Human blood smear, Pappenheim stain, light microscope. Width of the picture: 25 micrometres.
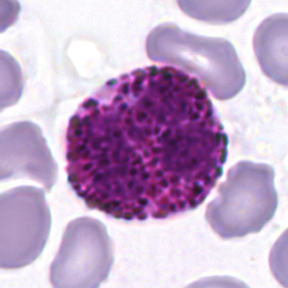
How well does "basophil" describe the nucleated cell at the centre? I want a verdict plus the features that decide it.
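Name basophil confirmed. Deciding point: granules overlie the nucleus, so its outline cannot be made out.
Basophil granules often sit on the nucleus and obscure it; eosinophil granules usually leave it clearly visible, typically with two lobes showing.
Hence against eosinophil. Granule colour here: dark purple to almost black.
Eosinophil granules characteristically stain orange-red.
Second point against eosinophil. Many granules pack the cell and reach right out to its edge.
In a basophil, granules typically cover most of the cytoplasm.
Outline round; surrounding red cells do not overlap it.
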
